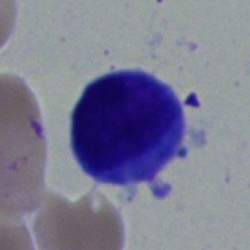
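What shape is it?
Roughly round, a few sides slightly flattened.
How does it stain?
Deep dark blue-violet all over, dense and fairly even, no distinct clumps.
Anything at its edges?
Several small purple fragments, near the right and lower edges.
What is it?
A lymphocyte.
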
